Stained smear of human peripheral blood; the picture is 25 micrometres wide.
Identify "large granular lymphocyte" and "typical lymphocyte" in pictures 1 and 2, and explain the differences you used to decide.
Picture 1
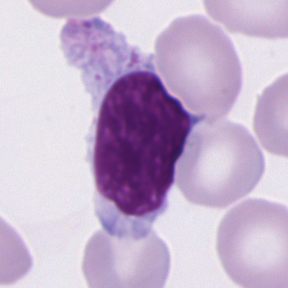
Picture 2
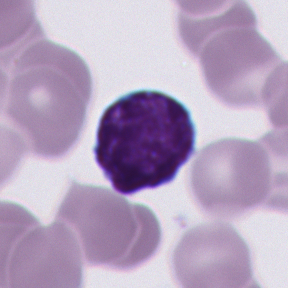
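In the first picture is the large granular lymphocyte; the second holds the typical lymphocyte. The large granular lymphocyte has fine pinkish-purple granules scattered in its pale blue-grey cytoplasm, mostly in the upper-left part, whereas no granules are visible in the typical lymphocyte.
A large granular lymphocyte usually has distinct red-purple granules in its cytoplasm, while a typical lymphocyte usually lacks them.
In the typical lymphocyte, cytoplasm shows only as a very thin rim at the cell's edge, and the nucleus fills about 90% of the cell's area. The large granular lymphocyte measures about 18 by 10 micrometres, and its oval nucleus is about 13 by 8 micrometres, leaving a wider margin around the nucleus.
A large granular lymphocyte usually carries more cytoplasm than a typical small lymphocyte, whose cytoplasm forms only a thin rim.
The typical lymphocyte is about 9 micrometres across and roughly round, with a slightly uneven edge at the lower left, and its nucleus is round with no lobes or indentation.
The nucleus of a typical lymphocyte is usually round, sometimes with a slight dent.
At the upper left, the large granular lymphocyte's cytoplasmic border is frayed rather than smooth. Both cells have dark purple, coarsely clumped chromatin, with small paler gaps between denser masses in the large granular lymphocyte, and neither shows a nucleolus.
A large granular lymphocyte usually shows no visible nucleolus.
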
